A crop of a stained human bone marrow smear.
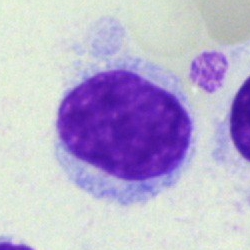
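Hairy cell, stained bone marrow smear. The nucleus occupies most of the cell, with a modest rim of cytoplasm that is widest beneath it. The cytoplasm shows no distinct granules. The cell border is irregular and ruffled, not smooth, and a pale rounded bulge projects from its top.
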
